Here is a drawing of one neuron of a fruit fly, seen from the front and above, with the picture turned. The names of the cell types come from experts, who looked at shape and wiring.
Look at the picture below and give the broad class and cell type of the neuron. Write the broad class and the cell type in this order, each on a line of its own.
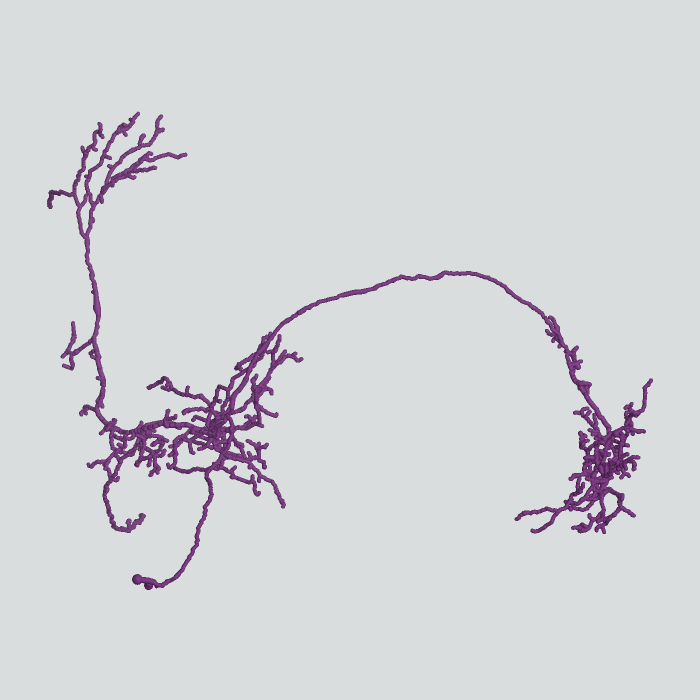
central-brain intrinsic neuron
VES004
